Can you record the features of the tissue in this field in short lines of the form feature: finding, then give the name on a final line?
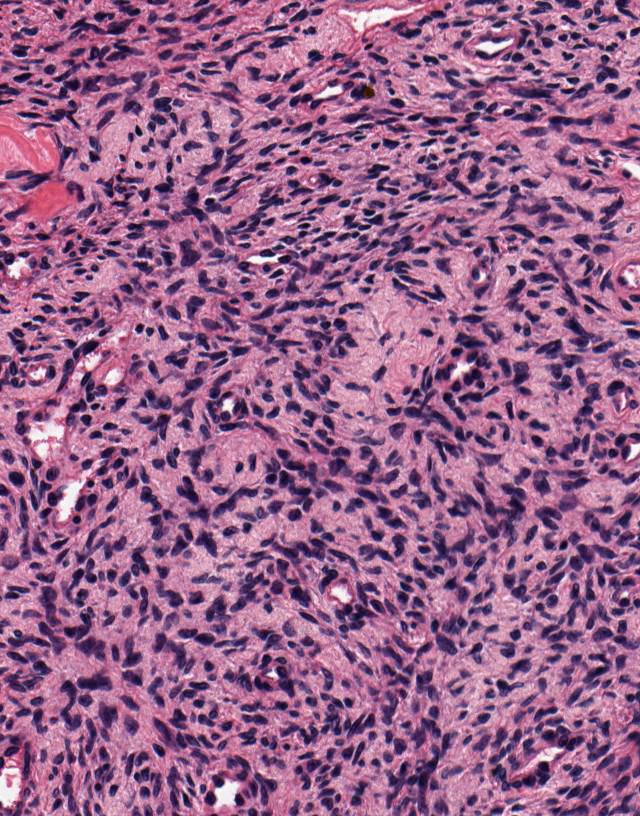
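Nuclei: elongated spindle-cell nuclei, dark with haematoxylin
Cytoplasm: scant, pale pink, poorly outlined, no distinct cell borders
Patches: scattered pale pink fibrillary areas with fewer nuclei, one just right of centre
Band: dense, glassy, bright pink material at the upper left edge
Tissue: ovary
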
